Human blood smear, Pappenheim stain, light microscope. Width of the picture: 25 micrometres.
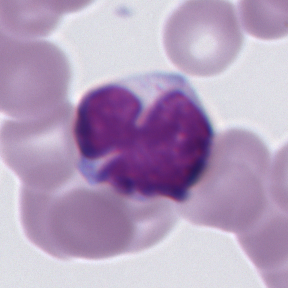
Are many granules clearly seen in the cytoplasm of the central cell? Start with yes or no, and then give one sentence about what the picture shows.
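No. No distinct coloured granules are seen in the cytoplasm.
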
